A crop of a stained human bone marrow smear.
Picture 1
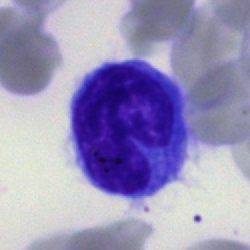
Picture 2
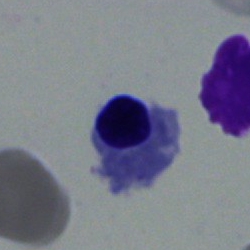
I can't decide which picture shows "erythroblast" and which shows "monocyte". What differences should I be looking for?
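So, picture 1: the monocyte; picture 2: the erythroblast. Looking at the nucleus first, the one in picture 1 fills most of the cell and is folded, with a curved cleft opening toward the lower right.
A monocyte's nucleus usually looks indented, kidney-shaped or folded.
In picture 2 the nucleus sits eccentrically at the upper-left edge, and its chromatin is very dark and densely condensed throughout, with no nucleoli visible.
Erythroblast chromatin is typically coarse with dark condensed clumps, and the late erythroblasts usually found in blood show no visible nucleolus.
The cytoplasm in picture 2 is pale lilac-blue, lies mainly below and to the right of the nucleus, and shows no visible granules. Its border is ragged, with irregular small projections, while the outline in picture 1 is roughly round with only a slightly irregular edge. Over the lower left of picture 1 lies a small cluster of a few dark purple-black dots. No clear vacuoles show in that cell's cytoplasm.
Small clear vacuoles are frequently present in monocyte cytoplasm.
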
